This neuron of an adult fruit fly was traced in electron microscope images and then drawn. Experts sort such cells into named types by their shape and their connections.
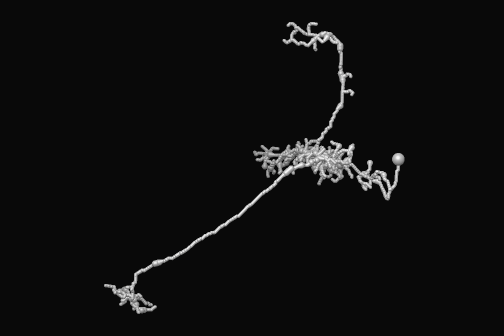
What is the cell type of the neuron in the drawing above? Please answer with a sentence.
The cell type is Y12.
